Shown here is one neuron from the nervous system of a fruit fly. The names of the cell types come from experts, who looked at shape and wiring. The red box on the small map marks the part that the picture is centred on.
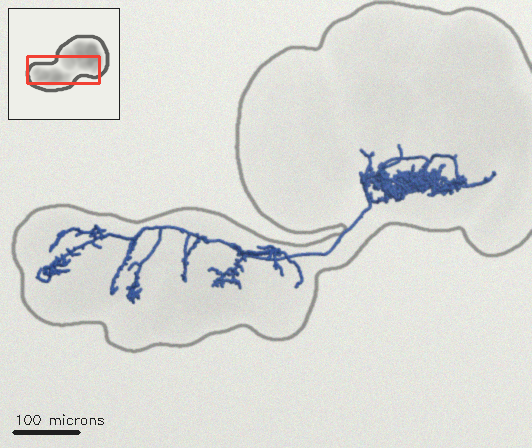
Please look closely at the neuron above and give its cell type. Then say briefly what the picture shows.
The cell type is DNg93. It is a descending neuron. From left to right in the picture it spans about 700 microns. As drawn here it is more than twice as wide as it is tall.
